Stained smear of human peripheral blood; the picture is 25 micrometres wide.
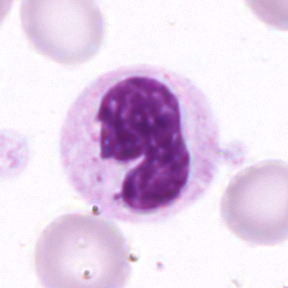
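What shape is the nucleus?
It is bent into a kidney shape, about 12 by 8 micrometres, with its notch opening toward the lower left.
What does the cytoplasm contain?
Fine, scattered pink granules, set in pale pinkish-lilac cytoplasm.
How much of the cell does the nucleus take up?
About 50% of the area of a cell that is about 14 micrometres across.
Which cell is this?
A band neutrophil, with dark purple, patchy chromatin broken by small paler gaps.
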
